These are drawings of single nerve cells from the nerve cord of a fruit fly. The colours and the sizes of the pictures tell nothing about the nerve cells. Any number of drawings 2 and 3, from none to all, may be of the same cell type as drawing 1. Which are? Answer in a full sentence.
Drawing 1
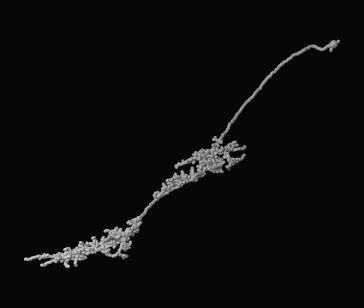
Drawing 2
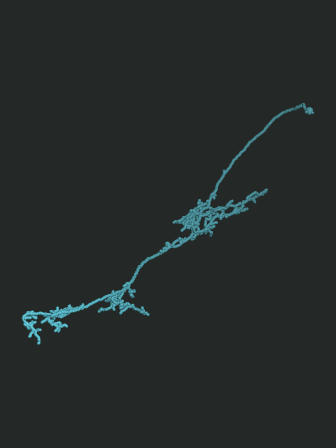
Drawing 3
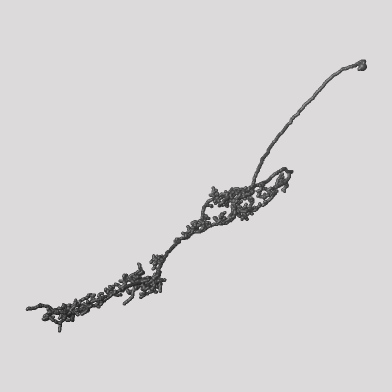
Drawing 2 and drawing 3 are of the same cell type.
